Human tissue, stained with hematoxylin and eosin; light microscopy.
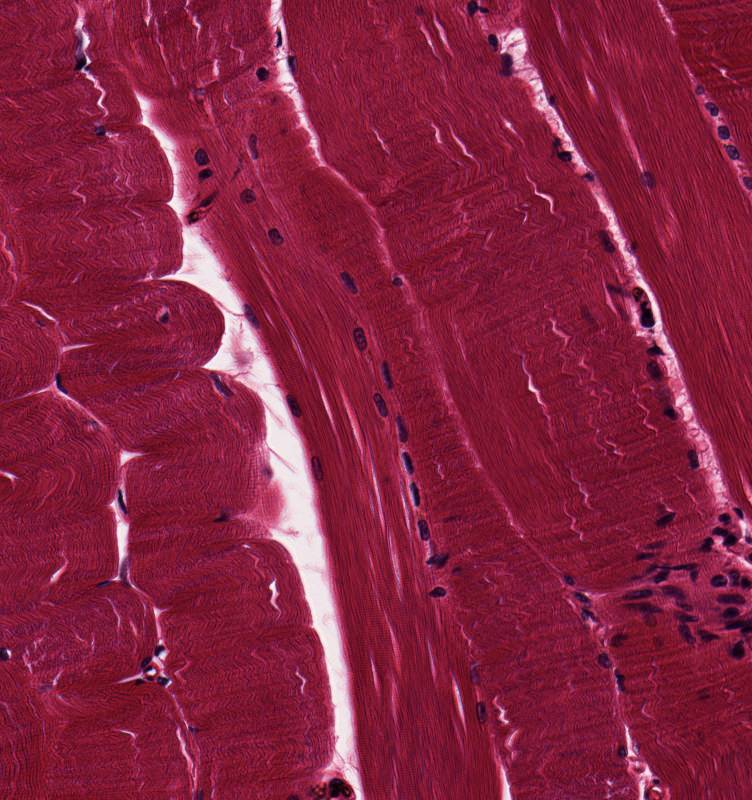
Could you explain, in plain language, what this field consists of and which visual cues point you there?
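The tissue is skeletal muscle. Fibre cytoplasm is strongly eosinophilic, deep red-pink throughout, with fine cross-striations. Small, dark, elongated nuclei lie at the fibre edges, not the centres.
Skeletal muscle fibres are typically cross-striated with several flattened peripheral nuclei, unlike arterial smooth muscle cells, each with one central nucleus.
On the left, fibres cut more across appear as stacked, rounded, scalloped segments.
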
